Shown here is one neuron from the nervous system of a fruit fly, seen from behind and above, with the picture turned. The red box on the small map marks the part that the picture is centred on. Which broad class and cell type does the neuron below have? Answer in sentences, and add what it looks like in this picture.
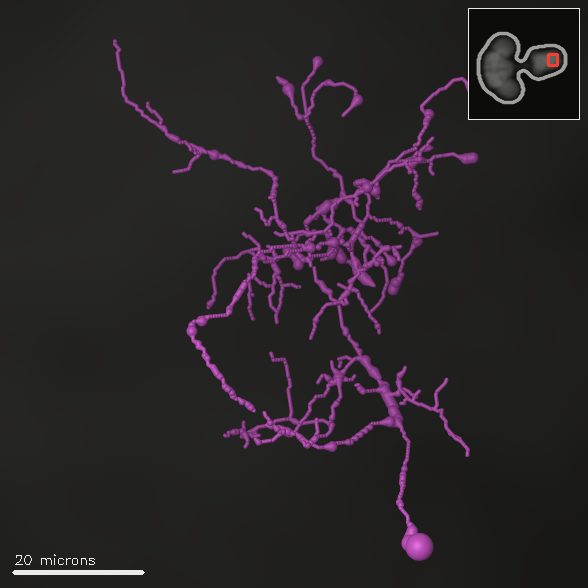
This is a nerve-cord intrinsic neuron. The cell type is INXXX440. The cell body can be seen at the lower right of the picture. From top to bottom in the picture it spans about 80 microns. The picture shows dozens of branch ends.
